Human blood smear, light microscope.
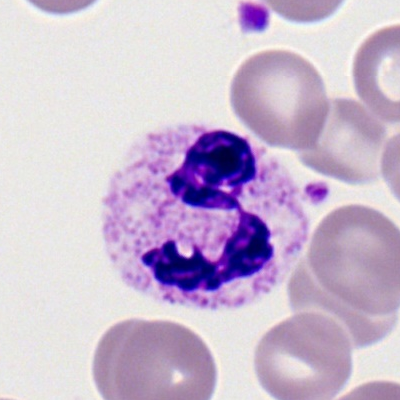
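Segmented neutrophil in the centre of a stained blood smear; its lobed nucleus has an upper part joined to a lower part by a thin strand. The chromatin is dark purple and coarsely clumped. Abundant pale pink cytoplasm contains fine lilac-pink granules scattered throughout.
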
